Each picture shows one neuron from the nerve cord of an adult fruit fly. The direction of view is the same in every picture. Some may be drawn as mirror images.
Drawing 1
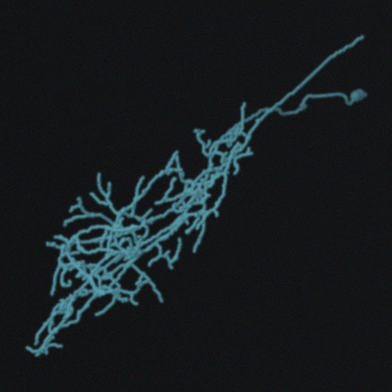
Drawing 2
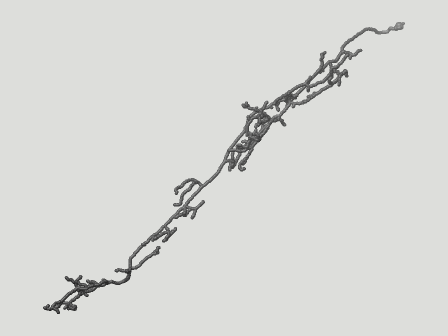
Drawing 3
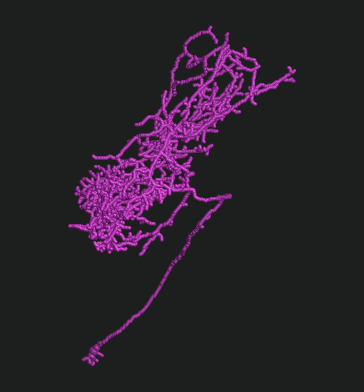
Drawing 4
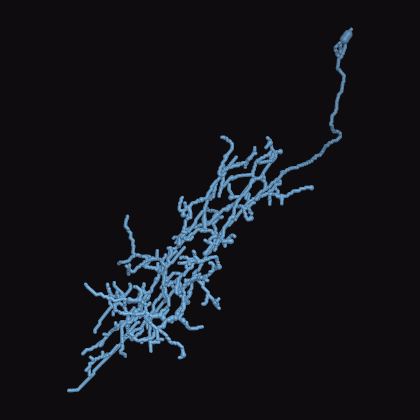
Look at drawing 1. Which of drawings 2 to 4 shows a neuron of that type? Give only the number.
4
